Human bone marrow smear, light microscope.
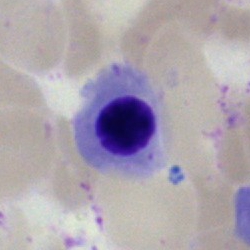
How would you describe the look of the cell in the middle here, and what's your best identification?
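Start with the outline: irregular and somewhat angular, not smoothly round. Inside the nucleus you'll see no nucleoli. The cytoplasm is pale to medium blue and shows no distinct granules. This cell is an erythroblast.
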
